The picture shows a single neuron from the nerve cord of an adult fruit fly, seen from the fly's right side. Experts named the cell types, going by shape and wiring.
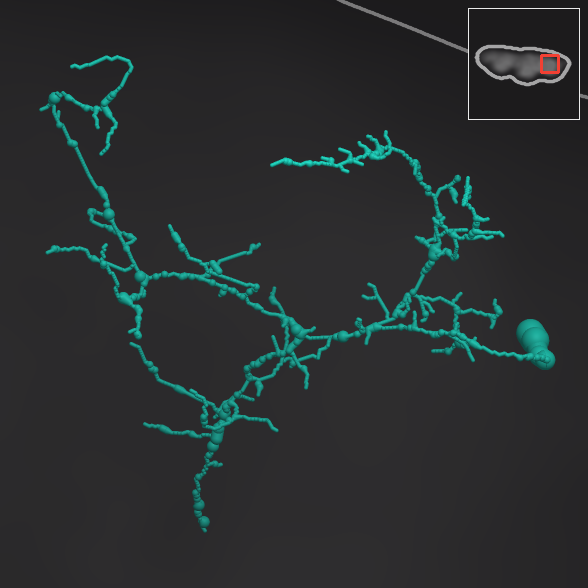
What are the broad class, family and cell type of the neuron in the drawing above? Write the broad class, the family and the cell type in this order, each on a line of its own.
motor neuron of the nerve cord
hemilineage 15B
Ta depressor MN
